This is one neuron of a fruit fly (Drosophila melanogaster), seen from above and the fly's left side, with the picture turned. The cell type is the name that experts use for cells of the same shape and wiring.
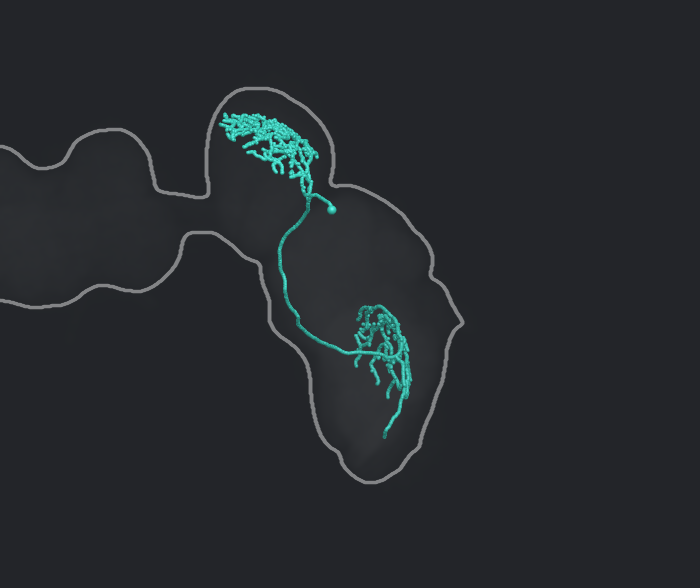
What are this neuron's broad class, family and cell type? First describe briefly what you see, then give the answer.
As drawn here it is taller than it is wide. This is an optic-lobe intrinsic neuron. The family is hemilineage VPNl&d1_lateral. Its cell type is MeVPMe7.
